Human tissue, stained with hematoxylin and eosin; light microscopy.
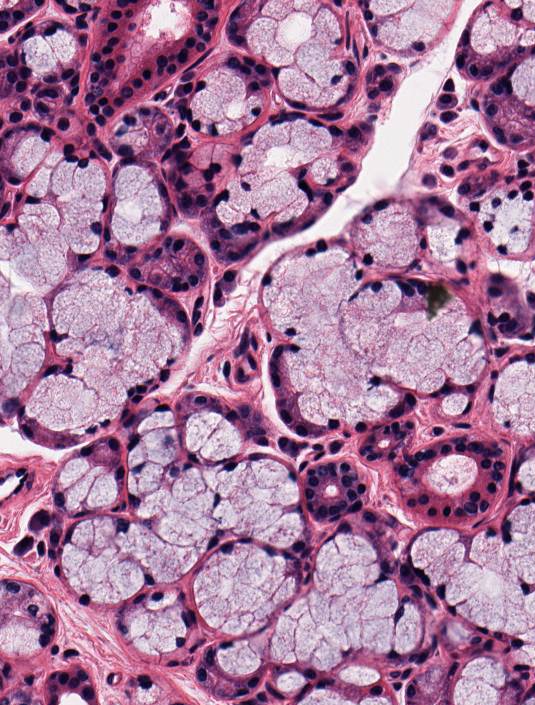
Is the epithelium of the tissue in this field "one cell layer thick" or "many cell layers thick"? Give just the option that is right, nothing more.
One cell layer thick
